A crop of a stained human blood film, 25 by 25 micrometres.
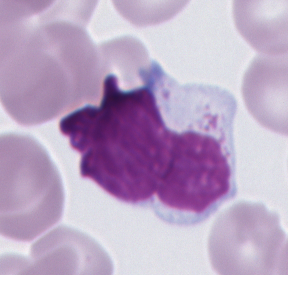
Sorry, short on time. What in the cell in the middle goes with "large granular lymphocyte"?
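The nucleus has two large lobes, left and right, with pointed projections from its upper-left edge.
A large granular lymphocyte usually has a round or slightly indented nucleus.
The two lobes here do not fit that.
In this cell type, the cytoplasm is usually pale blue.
Here it is pale blue and lies mostly to the upper right of the nucleus, which fits.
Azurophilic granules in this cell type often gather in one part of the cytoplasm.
A few small purple granules are scattered at the upper right, in keeping with that.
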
